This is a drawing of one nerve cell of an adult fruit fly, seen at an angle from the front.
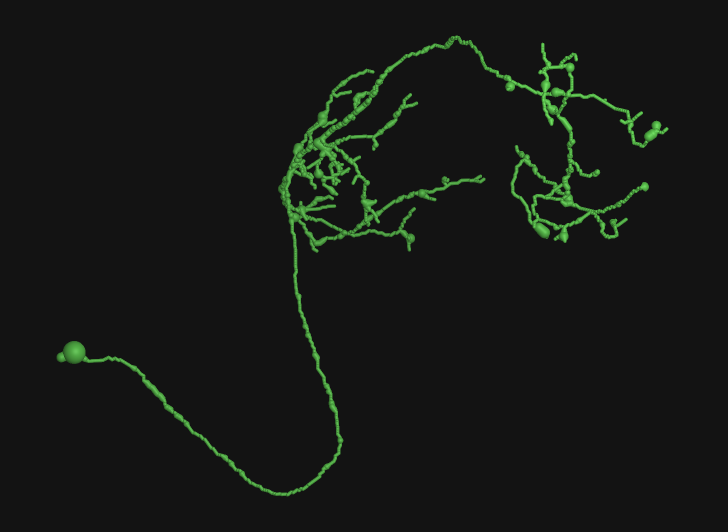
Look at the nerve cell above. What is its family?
hemilineage VPNl&d1_dorsal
